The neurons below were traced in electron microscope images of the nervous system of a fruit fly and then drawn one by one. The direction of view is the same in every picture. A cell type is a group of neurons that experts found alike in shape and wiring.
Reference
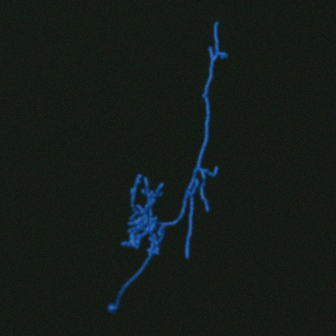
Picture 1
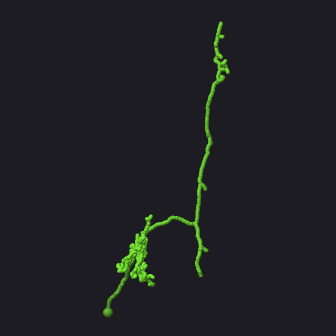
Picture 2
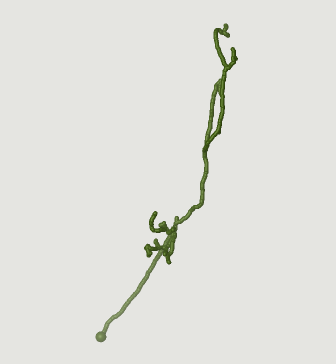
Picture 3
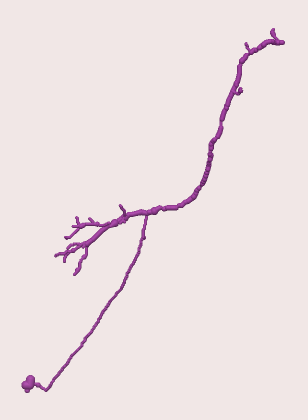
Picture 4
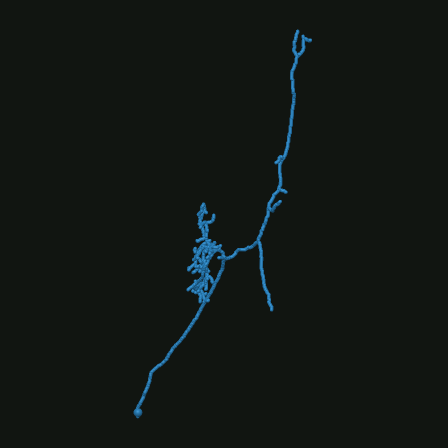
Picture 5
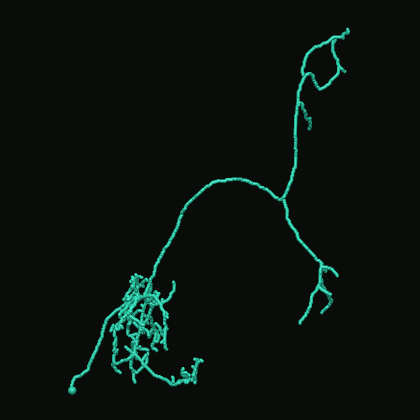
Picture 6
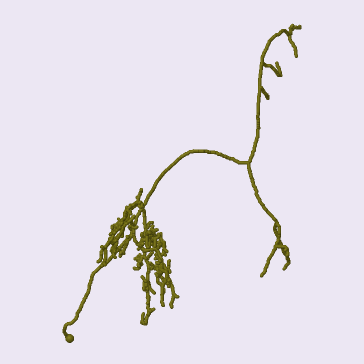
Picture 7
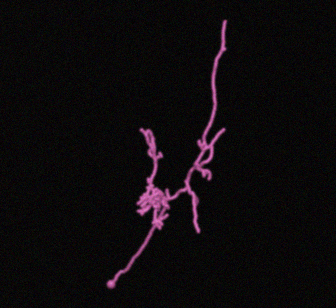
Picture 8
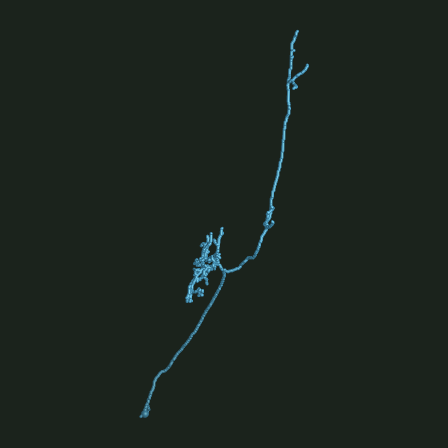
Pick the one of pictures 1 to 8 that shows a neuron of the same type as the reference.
7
